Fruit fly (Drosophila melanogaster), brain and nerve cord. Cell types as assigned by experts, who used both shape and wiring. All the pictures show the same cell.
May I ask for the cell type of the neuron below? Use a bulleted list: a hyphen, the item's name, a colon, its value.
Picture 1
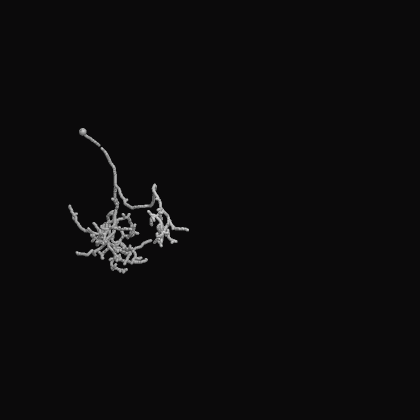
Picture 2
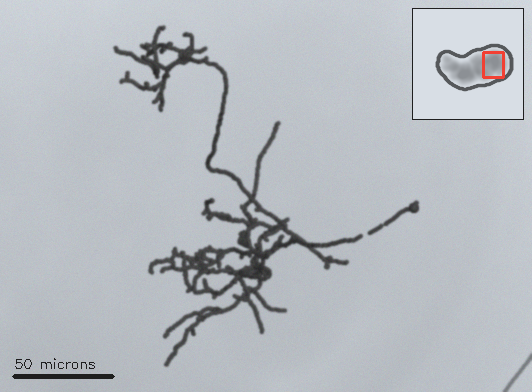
- cell type: WED012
